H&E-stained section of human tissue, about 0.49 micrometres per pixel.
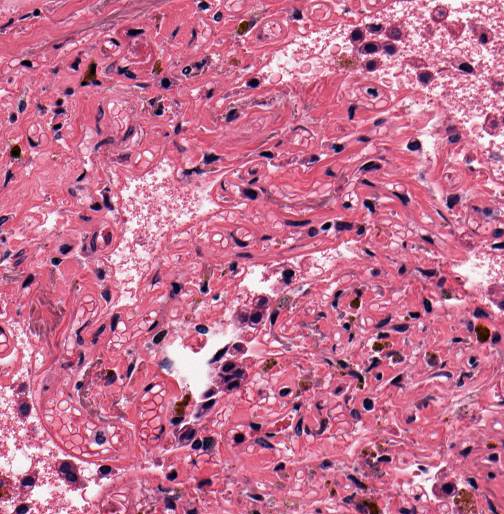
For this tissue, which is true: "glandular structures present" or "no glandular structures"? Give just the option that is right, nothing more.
No glandular structures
